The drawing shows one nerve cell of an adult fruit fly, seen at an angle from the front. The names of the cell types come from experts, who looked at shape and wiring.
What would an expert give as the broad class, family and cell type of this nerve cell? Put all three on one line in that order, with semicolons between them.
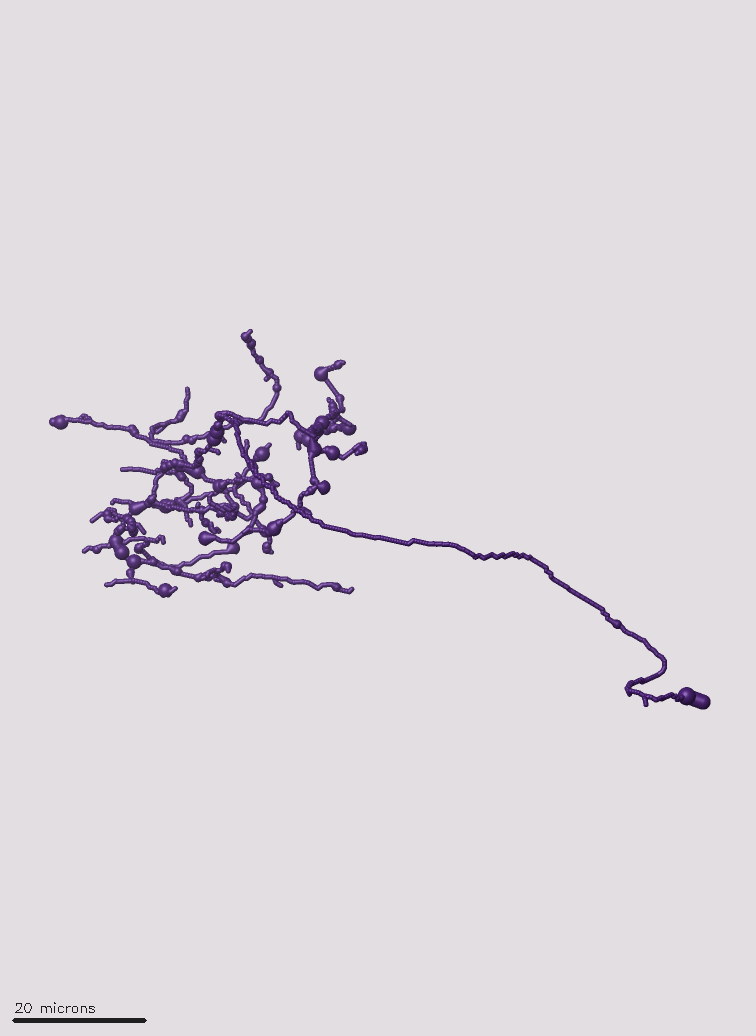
nerve-cord intrinsic neuron; hemilineage 14A; IN14A119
